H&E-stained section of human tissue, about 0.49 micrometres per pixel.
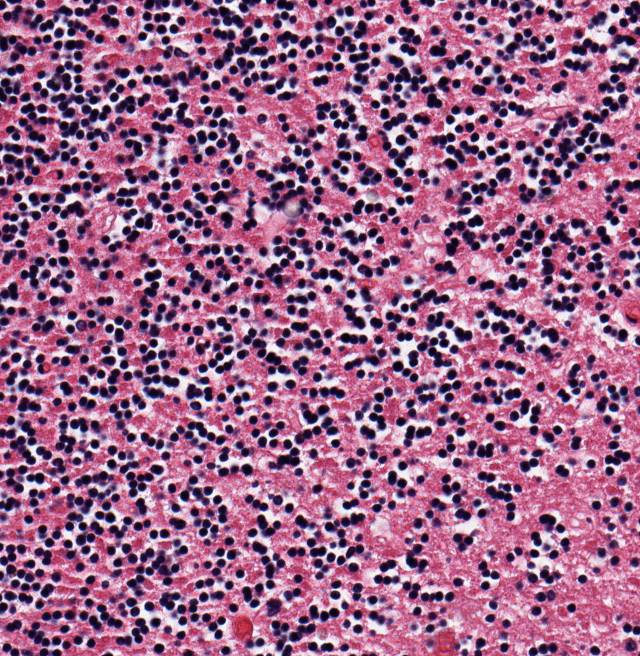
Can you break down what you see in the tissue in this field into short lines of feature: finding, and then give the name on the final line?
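Nuclei: small, dark, dense and fairly evenly scattered across the whole field
Layering: none
Nuclear shape and colour: round, uniformly dark purple
Cytoplasm: very little visible around the nuclei
Grouping: single or in loose clumps, not in rows, rings or rosettes
Between nuclei: irregular pink, finely granular patches without nuclei
Tissue: cerebellum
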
